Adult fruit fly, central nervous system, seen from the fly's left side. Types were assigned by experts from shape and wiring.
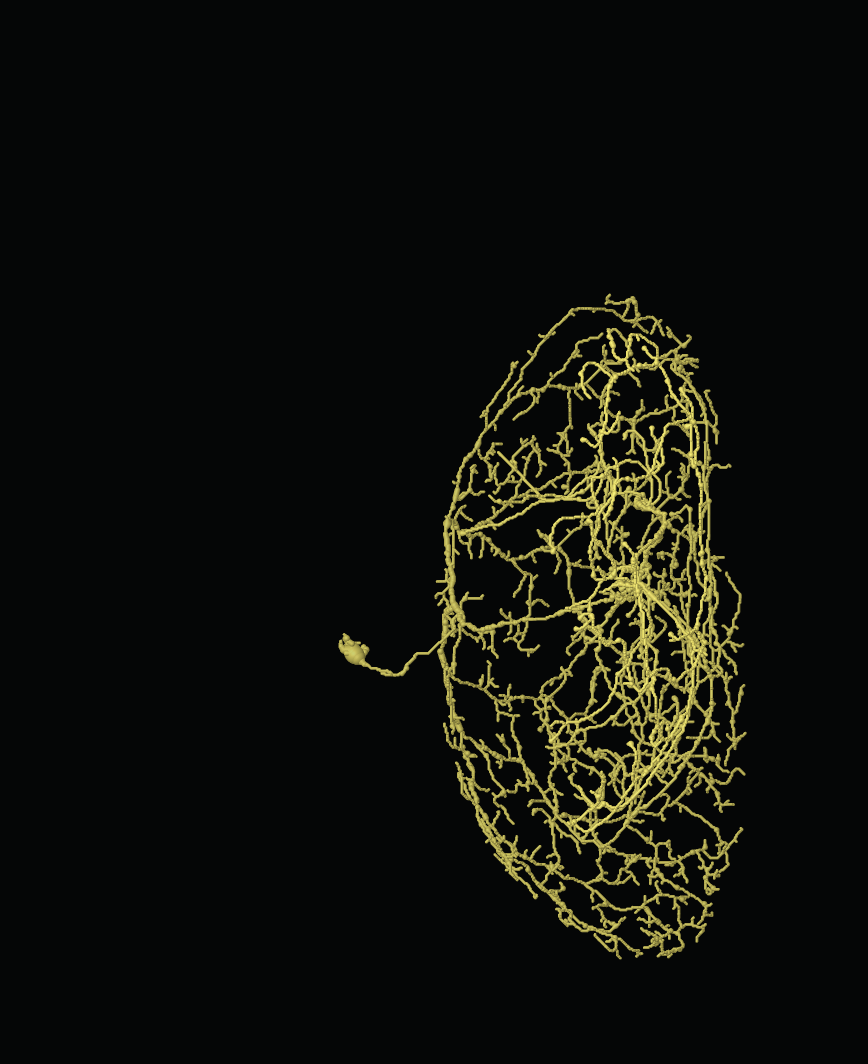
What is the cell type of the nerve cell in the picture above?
MeVPLo1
